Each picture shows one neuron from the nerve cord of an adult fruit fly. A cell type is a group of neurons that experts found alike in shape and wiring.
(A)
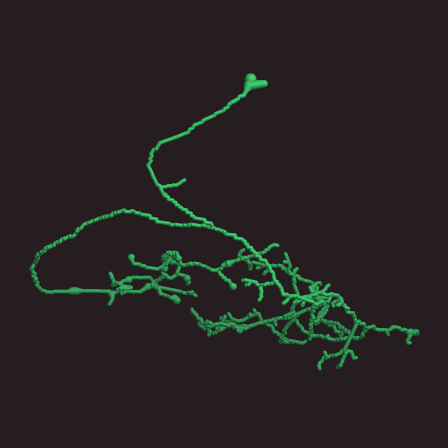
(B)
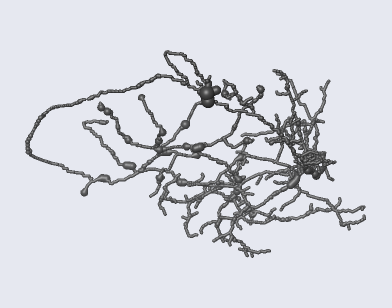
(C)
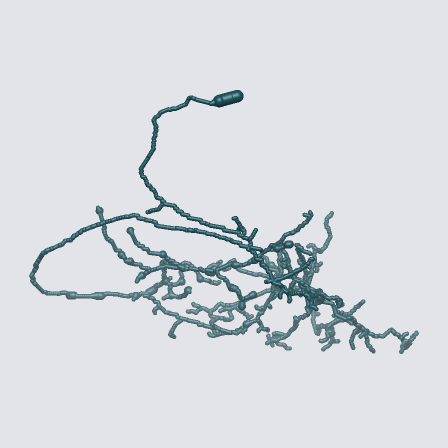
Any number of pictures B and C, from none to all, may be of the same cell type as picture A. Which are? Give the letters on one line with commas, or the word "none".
B, C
